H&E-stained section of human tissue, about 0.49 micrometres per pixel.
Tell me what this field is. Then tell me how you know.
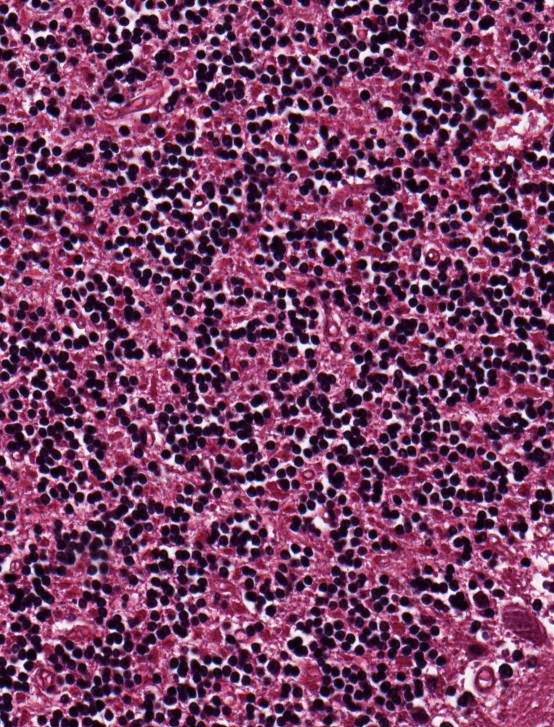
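What you have here is the granular layer of the cerebellum. Small round nuclei are packed densely and fairly evenly across the field, with hardly any cytoplasm visible around them.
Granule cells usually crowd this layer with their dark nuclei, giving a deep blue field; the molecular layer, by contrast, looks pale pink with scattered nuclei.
Between the nuclei you'll find irregular pink patches of fibrillary material containing no nuclei.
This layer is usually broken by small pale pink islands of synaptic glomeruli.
You won't see any fat cells in this field.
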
